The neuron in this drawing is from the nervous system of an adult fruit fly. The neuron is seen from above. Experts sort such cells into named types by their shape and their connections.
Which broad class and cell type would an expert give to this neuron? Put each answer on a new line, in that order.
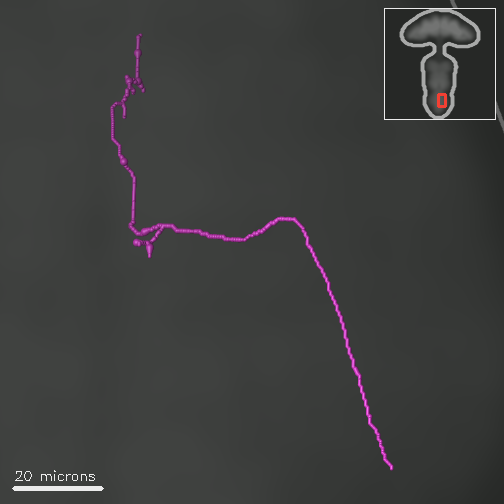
sensory neuron entering the nerve cord
SNxx22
